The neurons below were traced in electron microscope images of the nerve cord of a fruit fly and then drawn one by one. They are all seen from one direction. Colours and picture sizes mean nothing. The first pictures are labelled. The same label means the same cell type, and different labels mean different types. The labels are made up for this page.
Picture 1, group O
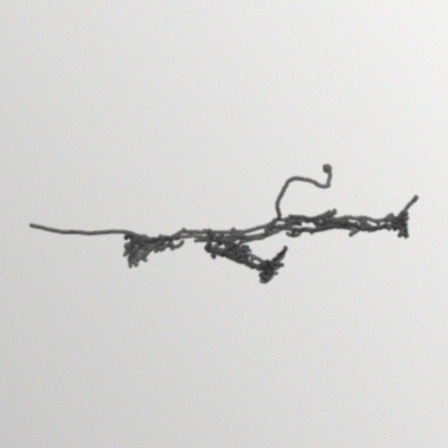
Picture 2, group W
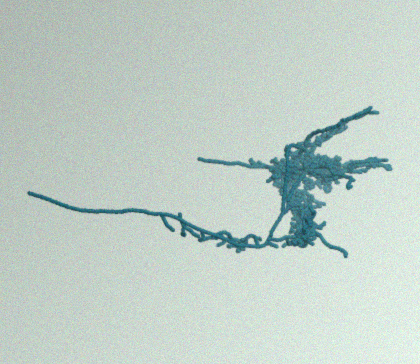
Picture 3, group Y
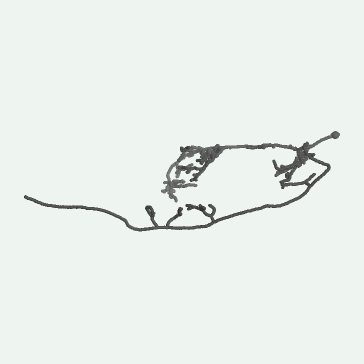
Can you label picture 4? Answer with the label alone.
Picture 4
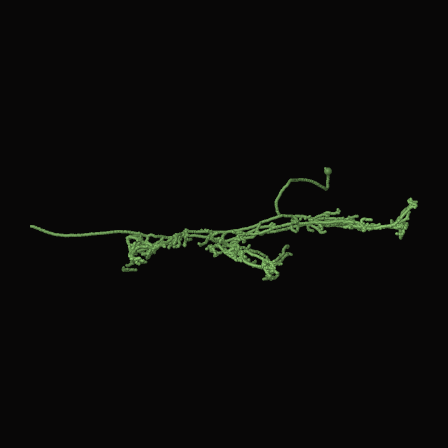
group O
